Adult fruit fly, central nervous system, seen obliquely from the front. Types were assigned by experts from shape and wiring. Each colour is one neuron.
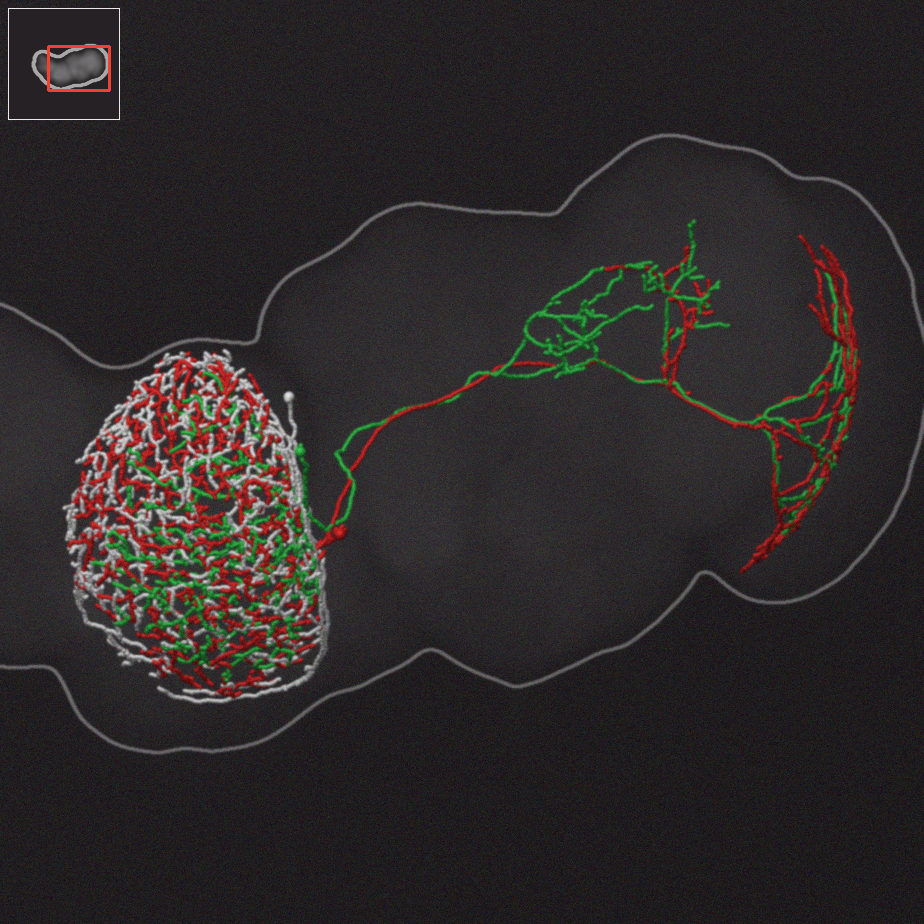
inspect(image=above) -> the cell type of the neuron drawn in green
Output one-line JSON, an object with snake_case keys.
{"cell_type": "MeVPMe4"}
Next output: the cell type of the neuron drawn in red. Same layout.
{"cell_type": "MeVPMe11"}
